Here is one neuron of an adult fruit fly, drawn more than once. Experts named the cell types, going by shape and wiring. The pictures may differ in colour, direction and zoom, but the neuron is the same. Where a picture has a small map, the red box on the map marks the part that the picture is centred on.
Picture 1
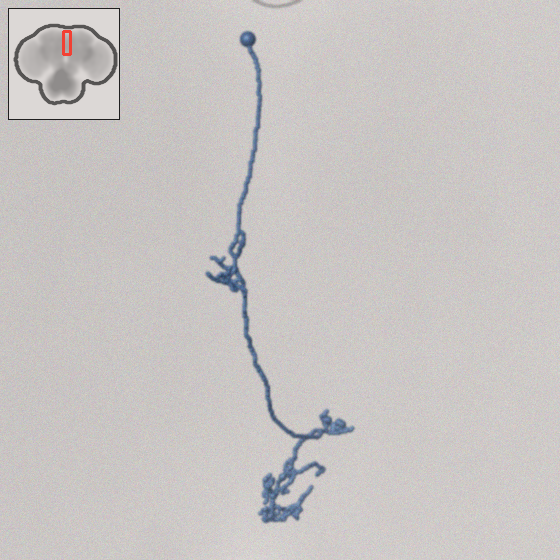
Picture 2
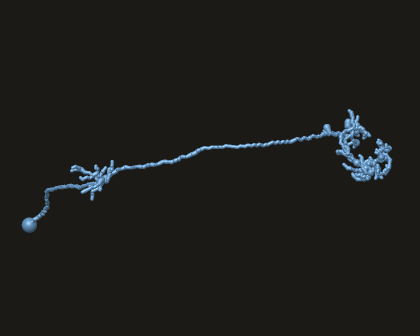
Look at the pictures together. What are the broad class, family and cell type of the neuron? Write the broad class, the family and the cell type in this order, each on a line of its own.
central-brain intrinsic neuron
class CX
PFNm_a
